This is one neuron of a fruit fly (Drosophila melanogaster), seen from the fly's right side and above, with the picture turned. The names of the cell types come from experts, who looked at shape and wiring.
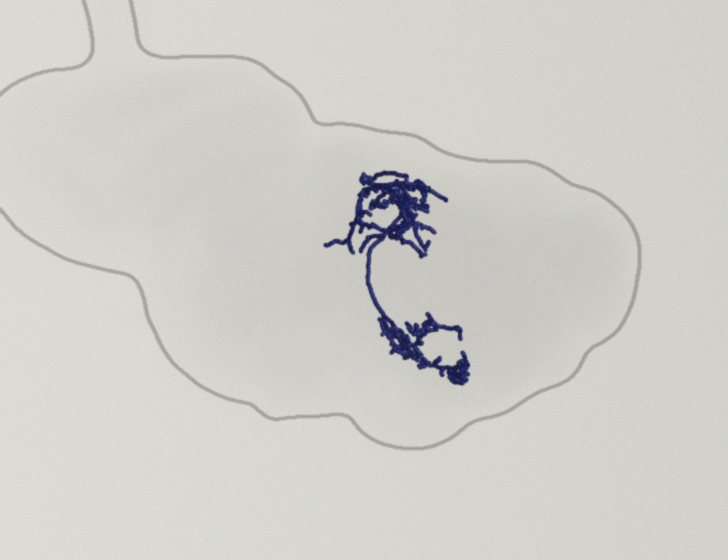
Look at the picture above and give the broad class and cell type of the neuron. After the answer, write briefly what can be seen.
It is a central-brain intrinsic neuron. Its cell type is LAL184. As drawn here it is taller than it is wide.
